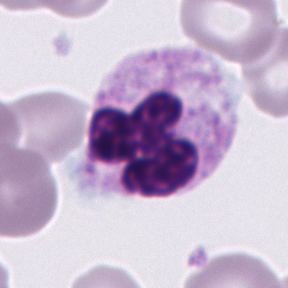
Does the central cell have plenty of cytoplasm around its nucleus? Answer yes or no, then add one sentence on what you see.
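Yes. The cytoplasm is plentiful and pale lilac-pink.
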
